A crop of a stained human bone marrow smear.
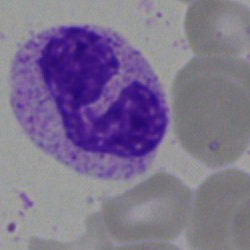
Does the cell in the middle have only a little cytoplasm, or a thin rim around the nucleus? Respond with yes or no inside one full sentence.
No, around the nucleus lies a wide area of cytoplasm.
